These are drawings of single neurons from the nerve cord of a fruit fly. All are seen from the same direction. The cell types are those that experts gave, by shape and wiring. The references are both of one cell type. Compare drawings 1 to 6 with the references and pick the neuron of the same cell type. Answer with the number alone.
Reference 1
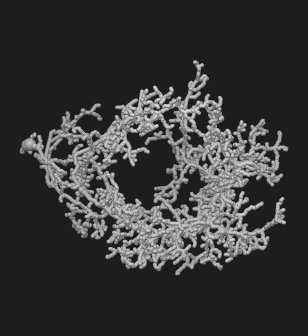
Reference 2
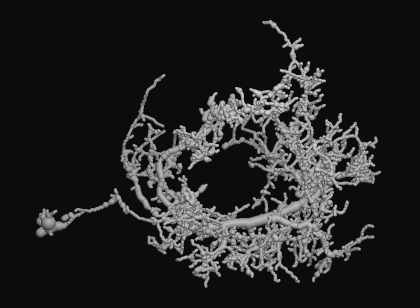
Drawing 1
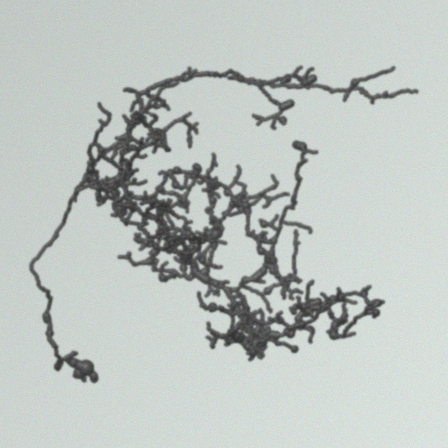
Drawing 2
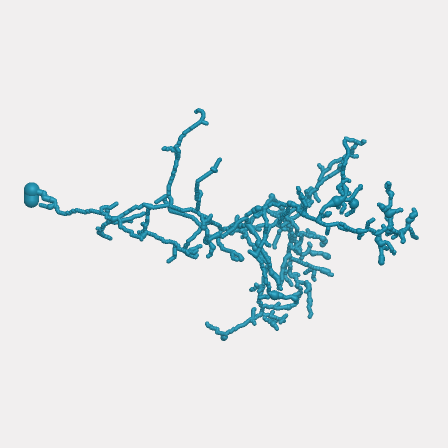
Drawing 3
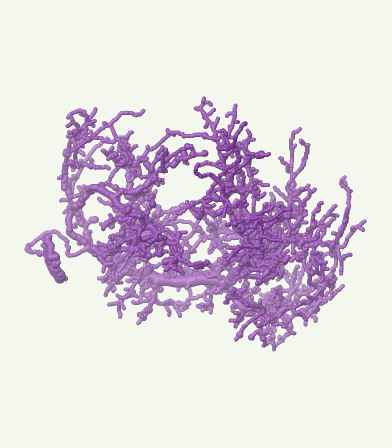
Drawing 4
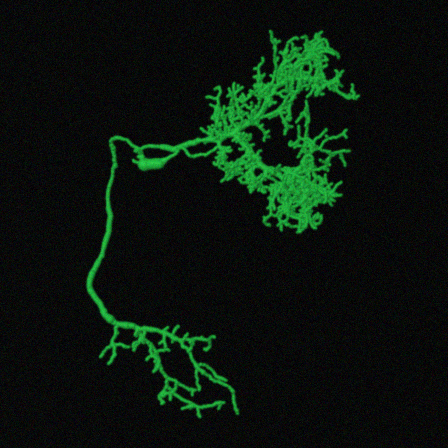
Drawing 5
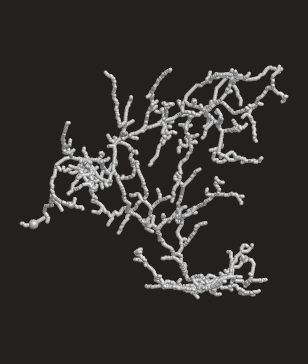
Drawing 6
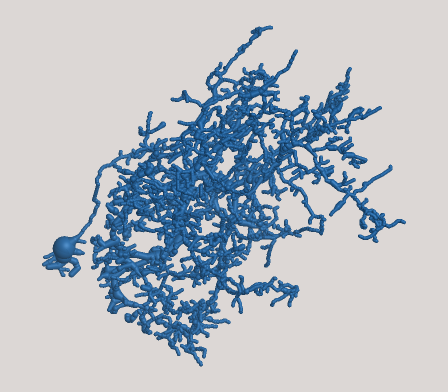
3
